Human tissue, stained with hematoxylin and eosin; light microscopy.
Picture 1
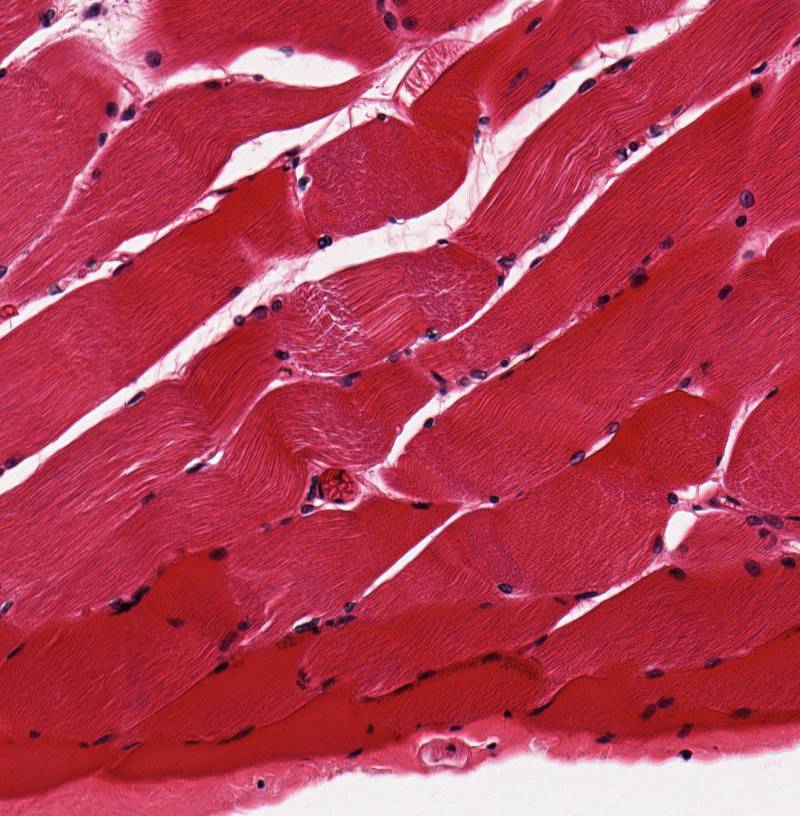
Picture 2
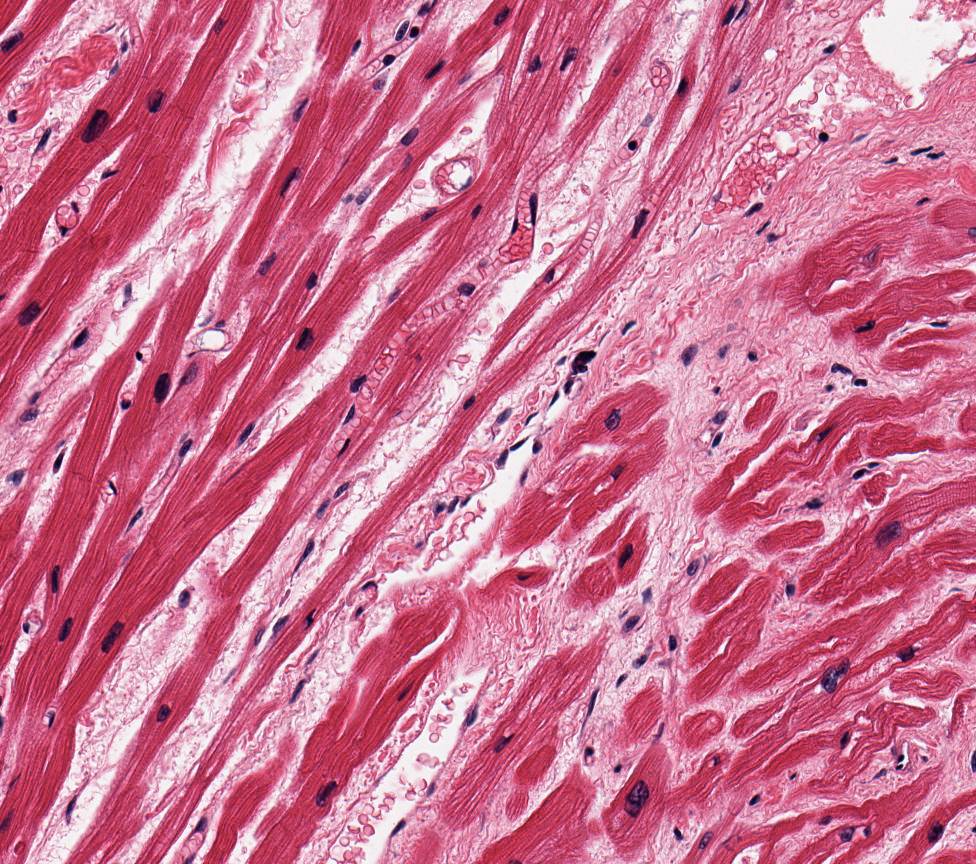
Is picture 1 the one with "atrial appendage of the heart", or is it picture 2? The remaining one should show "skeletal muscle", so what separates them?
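First, identity: picture 1 is skeletal muscle, picture 2 is atrial appendage of the heart. Second, nuclei: in picture 1 they are flattened and dark and sit at the fibre edges, not in the centres. Third, fibres: in picture 1 they stain a deep, even red with eosin; in picture 2 the longitudinally cut fibres branch and join their neighbours, while in the right half fibres are cut across or obliquely into short, irregular profiles. Fourth, connective tissue: scant in picture 1, only thin strands with a few small nuclei; in picture 2, pale pink, wavy fibrous tissue lies between fibres, most abundant in the right half. Fifth, vessels: picture 1 has one small round vessel holding red blood cells near the centre; picture 2 has capillaries with red blood cells in rows between fibres.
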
